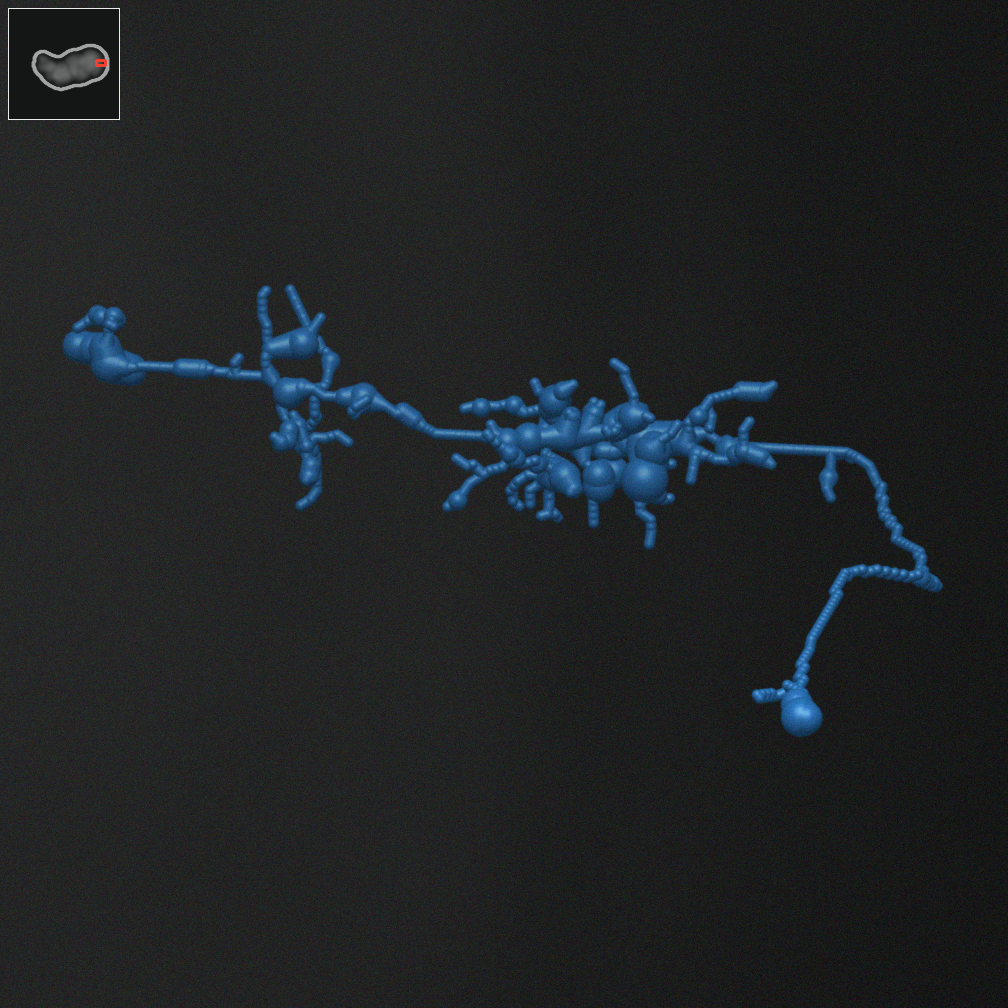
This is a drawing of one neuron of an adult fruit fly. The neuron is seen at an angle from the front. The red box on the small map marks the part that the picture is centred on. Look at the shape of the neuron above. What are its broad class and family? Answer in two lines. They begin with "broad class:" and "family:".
broad class: optic-lobe intrinsic neuron
family: Mi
